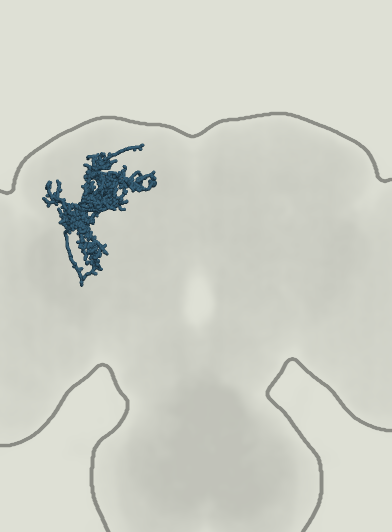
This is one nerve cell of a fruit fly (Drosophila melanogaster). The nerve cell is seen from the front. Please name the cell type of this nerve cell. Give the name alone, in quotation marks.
"AVLP757m"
